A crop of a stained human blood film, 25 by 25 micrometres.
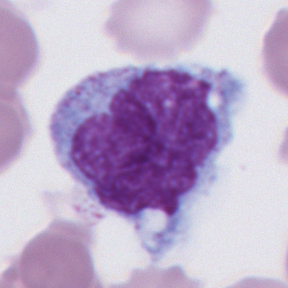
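Monocyte at the centre of a stained blood smear. The nucleus, I notice, is folded into several overlapping lobes and fills most of the cell. Fine reddish-purple granules scatter through the cytoplasm, and a clear round vacuole sits at the lower edge, just below the nucleus.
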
